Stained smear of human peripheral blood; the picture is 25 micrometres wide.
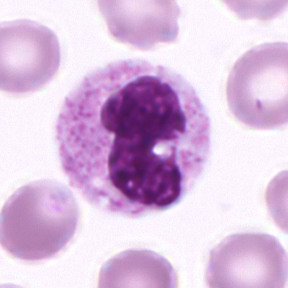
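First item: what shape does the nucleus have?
One continuous mass, narrowed near its middle into an upper and a lower part.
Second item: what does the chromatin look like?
Dark purple and coarsely clumped.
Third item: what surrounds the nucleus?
Pale pink cytoplasm on all sides, with small pink-violet granules scattered throughout.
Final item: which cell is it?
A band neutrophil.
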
